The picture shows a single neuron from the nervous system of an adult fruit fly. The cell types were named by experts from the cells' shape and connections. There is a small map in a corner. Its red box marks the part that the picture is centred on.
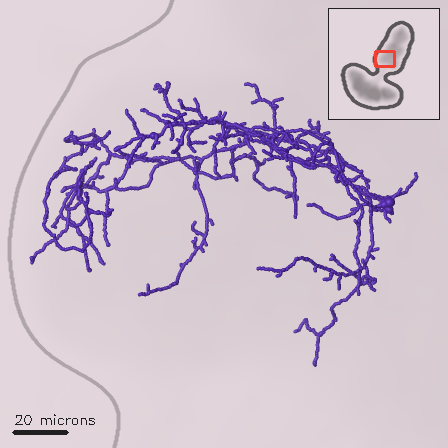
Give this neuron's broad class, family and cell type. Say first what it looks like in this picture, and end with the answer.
It lies in the nerve cord. The cell body can be seen on the right of the picture. From left to right in the picture it spans about 150 microns. It is a nerve-cord intrinsic neuron. The family is hemilineage 04B. Its cell type is IN04B085.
